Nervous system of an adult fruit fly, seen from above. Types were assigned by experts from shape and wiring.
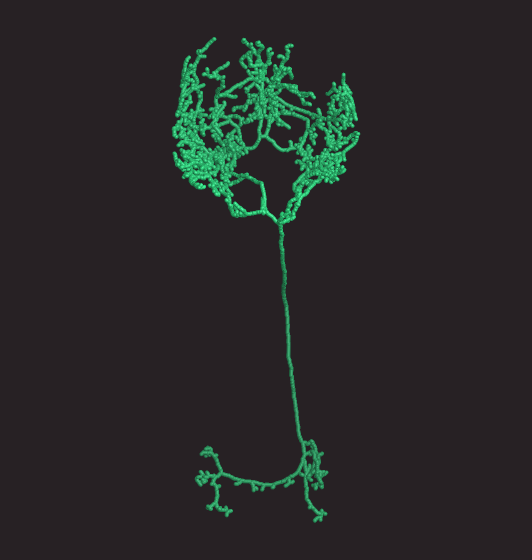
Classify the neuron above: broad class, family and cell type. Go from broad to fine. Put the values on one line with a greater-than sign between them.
descending neuron > DNge > DNge143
